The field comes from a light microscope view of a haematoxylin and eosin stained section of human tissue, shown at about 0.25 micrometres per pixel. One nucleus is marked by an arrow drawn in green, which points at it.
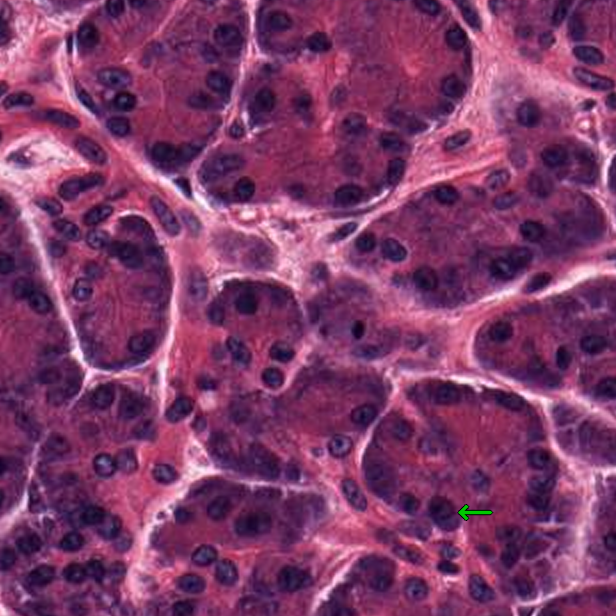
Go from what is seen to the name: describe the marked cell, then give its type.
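The nucleus is round to slightly oval and stains darker and more solidly than most of the neighbouring nuclei. The nucleus sits toward the outer edge of its rounded cell group, close to the pale strands of fibres that separate the groups. The cell is part of a rounded cluster of similar cells whose nuclei line up along the cluster's rim. The marked cell is a pancreatic acinar cell.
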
